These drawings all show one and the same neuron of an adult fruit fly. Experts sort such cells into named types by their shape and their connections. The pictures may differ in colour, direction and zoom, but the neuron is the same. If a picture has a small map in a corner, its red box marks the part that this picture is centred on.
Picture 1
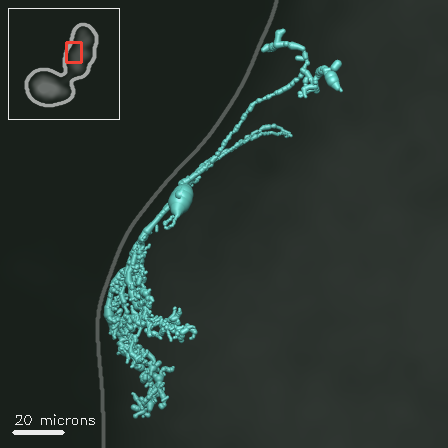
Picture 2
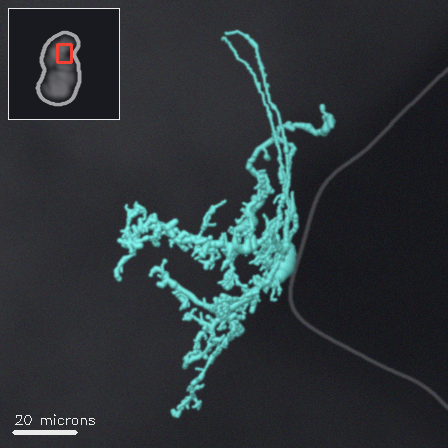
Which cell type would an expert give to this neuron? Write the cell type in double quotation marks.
"IN11B001"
